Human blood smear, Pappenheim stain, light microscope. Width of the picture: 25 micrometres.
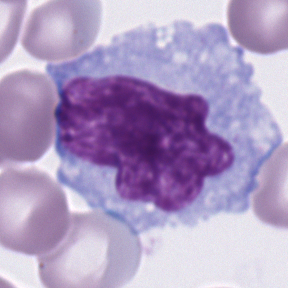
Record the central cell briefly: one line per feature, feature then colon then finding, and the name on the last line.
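Edge: irregular, see the small scalloped bumps along it
Nucleus: irregularly folded, several blunt lobes on its lower and right edges, set toward the left
Cytoplasm: abundant, pale greyish blue, more of it above and to the right
Cell: monocyte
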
